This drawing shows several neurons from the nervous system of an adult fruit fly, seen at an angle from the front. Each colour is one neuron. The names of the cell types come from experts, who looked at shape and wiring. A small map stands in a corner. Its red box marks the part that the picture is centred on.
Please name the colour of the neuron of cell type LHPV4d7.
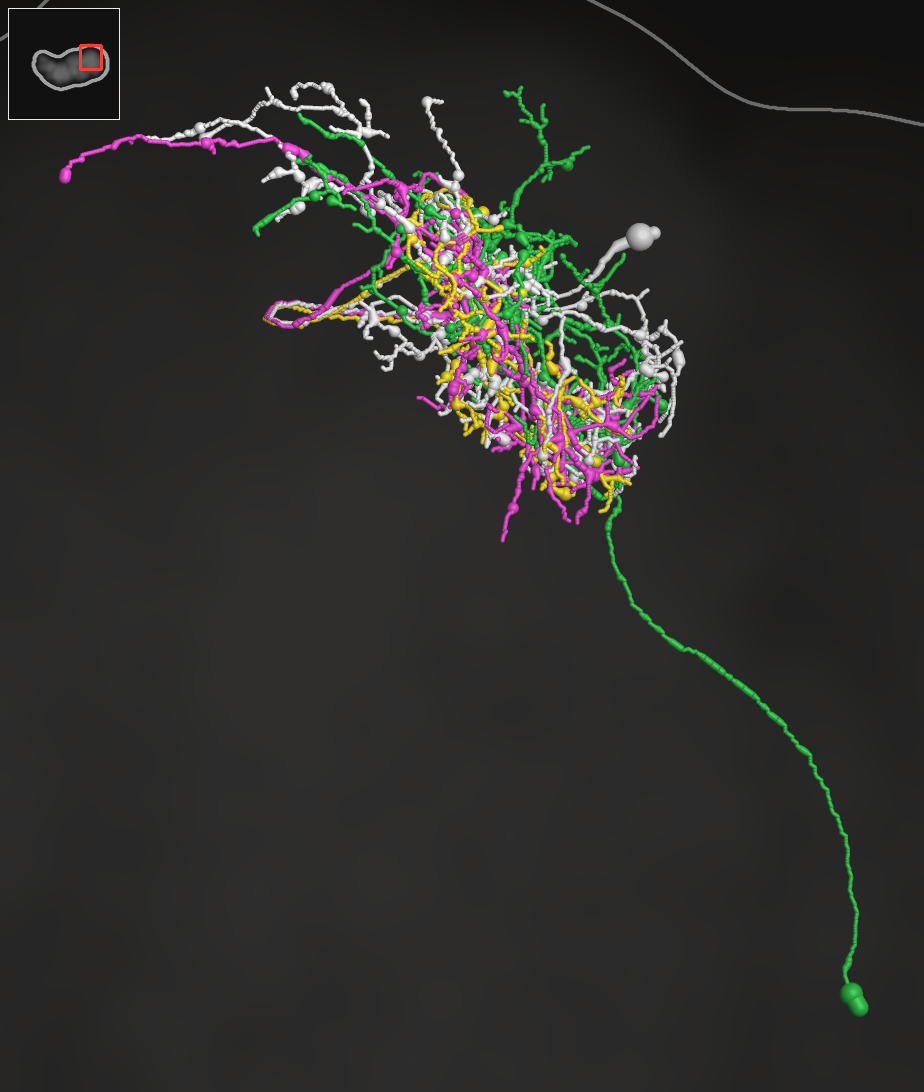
magenta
